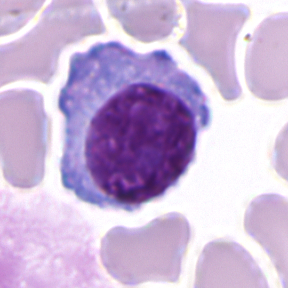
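Plasma cell in a stained peripheral blood smear, central cell. Its outline is irregular, with small bumps along the upper edge. The nucleus is off-centre, displaced toward the lower right. Nuclear chromatin is dark purple and coarsely clumped. Cytoplasm forms a broad rim, widest on the upper left side.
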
